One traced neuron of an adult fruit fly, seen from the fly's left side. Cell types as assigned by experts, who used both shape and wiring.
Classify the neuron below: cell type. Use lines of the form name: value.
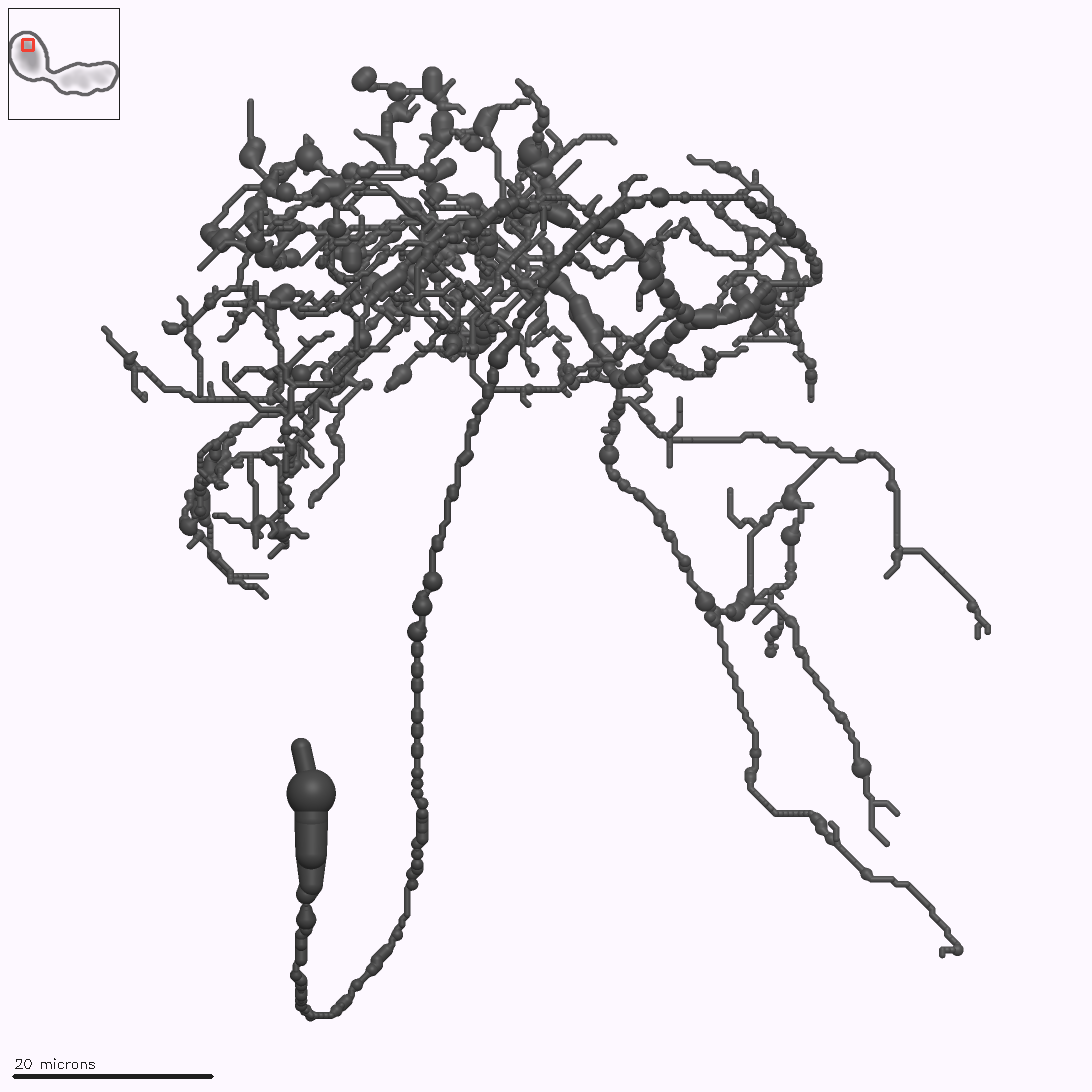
cell type: SLP077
